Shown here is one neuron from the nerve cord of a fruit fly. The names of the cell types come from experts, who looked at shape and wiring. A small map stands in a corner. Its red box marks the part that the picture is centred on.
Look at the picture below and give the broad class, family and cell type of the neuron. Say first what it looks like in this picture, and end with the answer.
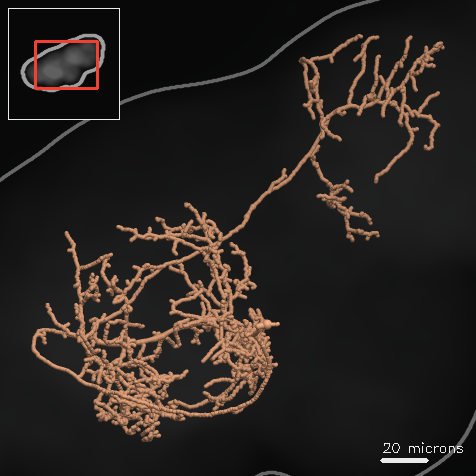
By the scale bar it is about 190 microns wide in this view. In this view it is about as wide as it is tall. Its broad class is nerve-cord intrinsic neuron. The family is hemilineage 01A. Its cell type is IN01A011.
